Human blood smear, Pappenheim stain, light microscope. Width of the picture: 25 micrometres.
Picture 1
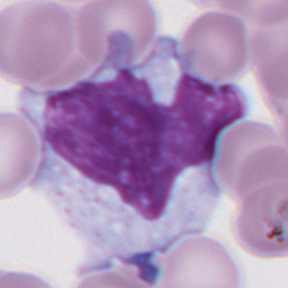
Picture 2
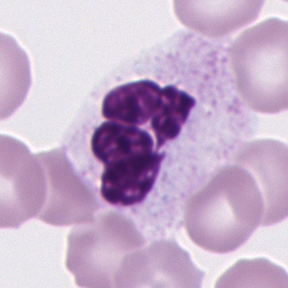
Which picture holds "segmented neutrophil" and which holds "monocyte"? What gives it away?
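Picture 1: monocyte. Picture 2: segmented neutrophil. Cytoplasm colour differs: pale greyish-blue in picture 1, very pale and faintly lilac-grey in picture 2, where it is also abundant. Picture 1: deep nuclear notch opening toward the top of the picture; most visible cytoplasm below the nucleus; fine pinkish-red granules scattered through the cytoplasm. Picture 2: chromatin dense, dark purple, coarsely clumped; no nucleoli visible; outline irregular and somewhat angular rather than round.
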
